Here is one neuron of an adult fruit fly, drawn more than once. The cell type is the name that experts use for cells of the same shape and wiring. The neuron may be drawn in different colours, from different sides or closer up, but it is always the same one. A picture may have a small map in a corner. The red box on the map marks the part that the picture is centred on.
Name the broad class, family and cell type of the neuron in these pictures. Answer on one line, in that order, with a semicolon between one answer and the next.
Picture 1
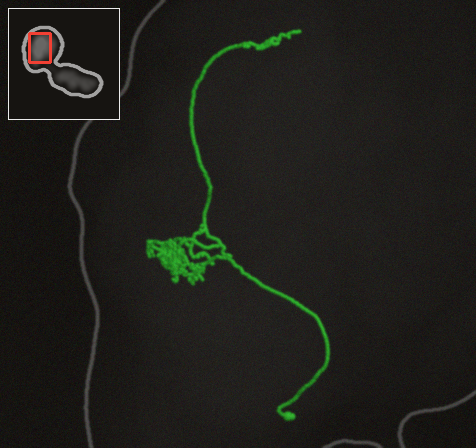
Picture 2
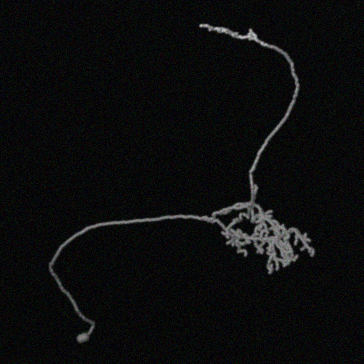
central-brain intrinsic neuron; hemilineage LB5; PRW017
